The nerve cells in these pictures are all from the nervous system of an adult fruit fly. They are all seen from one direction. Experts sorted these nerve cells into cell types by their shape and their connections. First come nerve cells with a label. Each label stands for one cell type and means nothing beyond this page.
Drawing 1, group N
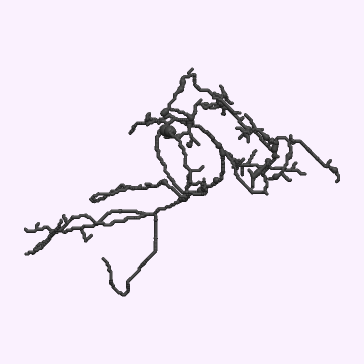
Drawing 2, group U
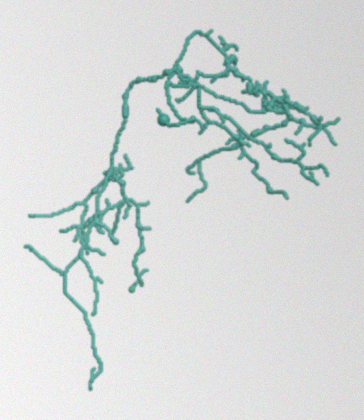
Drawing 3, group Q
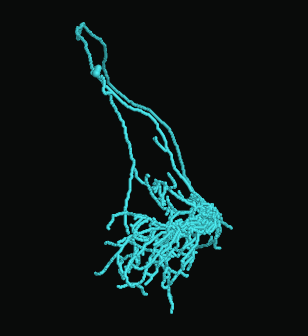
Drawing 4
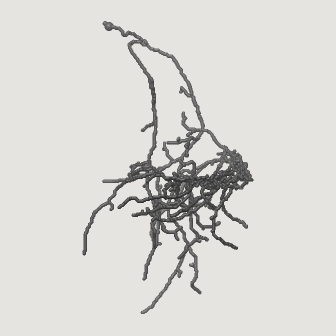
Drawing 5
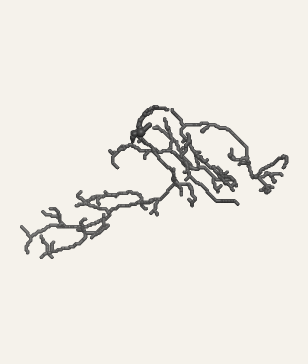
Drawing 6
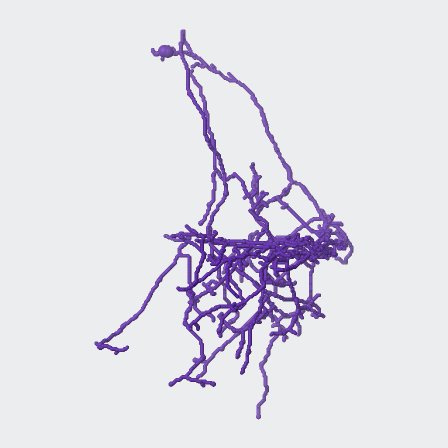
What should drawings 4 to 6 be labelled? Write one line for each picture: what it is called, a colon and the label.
4: group Q
5: group N
6: group Q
